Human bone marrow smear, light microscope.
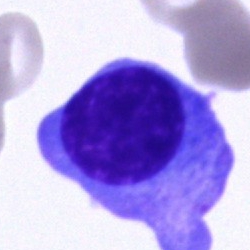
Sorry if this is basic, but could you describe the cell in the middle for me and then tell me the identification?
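The nucleus is positioned off-centre, toward the upper left. Cytoplasm is widest on the lower right and contains no visible granules. The outline is irregular, with a rounded bulge of cytoplasm at the bottom. The cell is a plasma cell.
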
